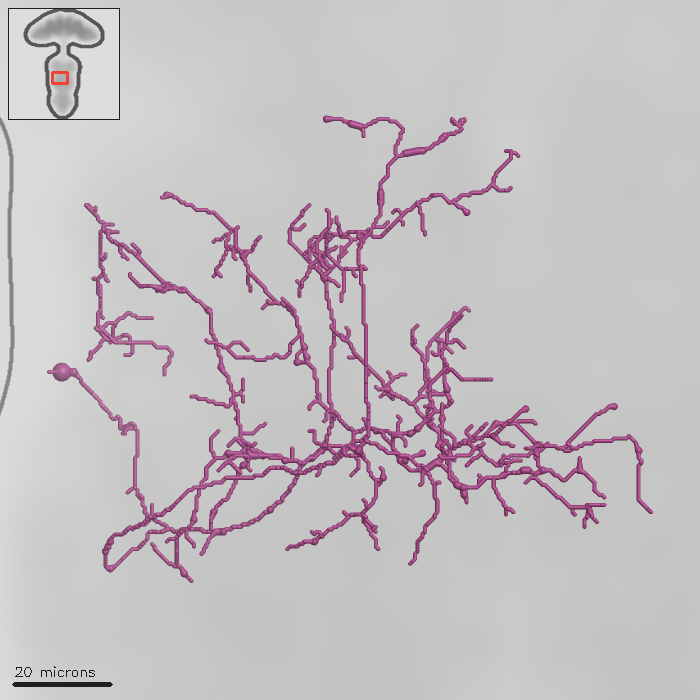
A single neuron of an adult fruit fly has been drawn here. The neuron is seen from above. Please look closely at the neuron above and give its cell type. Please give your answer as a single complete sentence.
Within the cell type IN08A011 sits this neuron.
